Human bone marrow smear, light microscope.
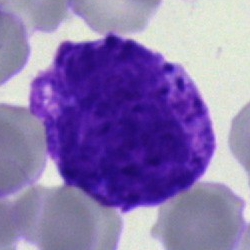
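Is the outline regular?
Roughly round, I'd say, though the edge is slightly uneven.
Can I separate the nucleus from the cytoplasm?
Not clearly; the dark granules overlie the centre, and I see no distinct nucleolus either.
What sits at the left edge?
A paler lilac zone with small clear spaces in it.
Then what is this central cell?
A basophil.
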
